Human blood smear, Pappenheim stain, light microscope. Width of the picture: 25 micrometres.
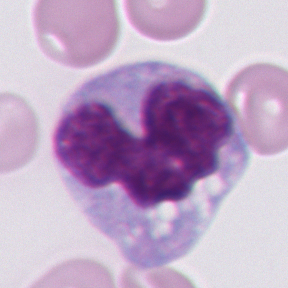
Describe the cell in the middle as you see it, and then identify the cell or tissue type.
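Chromatin fine and strand-like, not coarsely clumped. Cytoplasm pale grey-blue, a broad rim widest below the nucleus. Several clear vacuoles just below the nucleus. Monocyte.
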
